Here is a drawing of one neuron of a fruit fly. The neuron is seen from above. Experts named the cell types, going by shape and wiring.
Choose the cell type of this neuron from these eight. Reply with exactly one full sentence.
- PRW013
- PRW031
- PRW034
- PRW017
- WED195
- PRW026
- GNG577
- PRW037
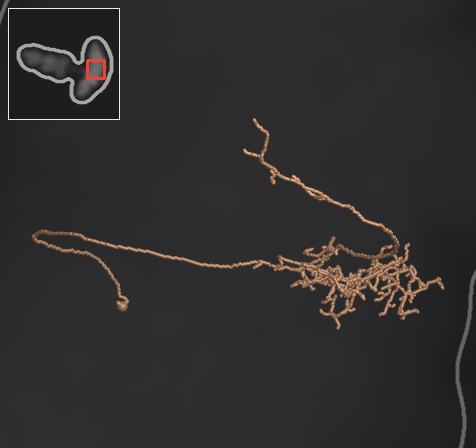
This neuron is given the cell type PRW017.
